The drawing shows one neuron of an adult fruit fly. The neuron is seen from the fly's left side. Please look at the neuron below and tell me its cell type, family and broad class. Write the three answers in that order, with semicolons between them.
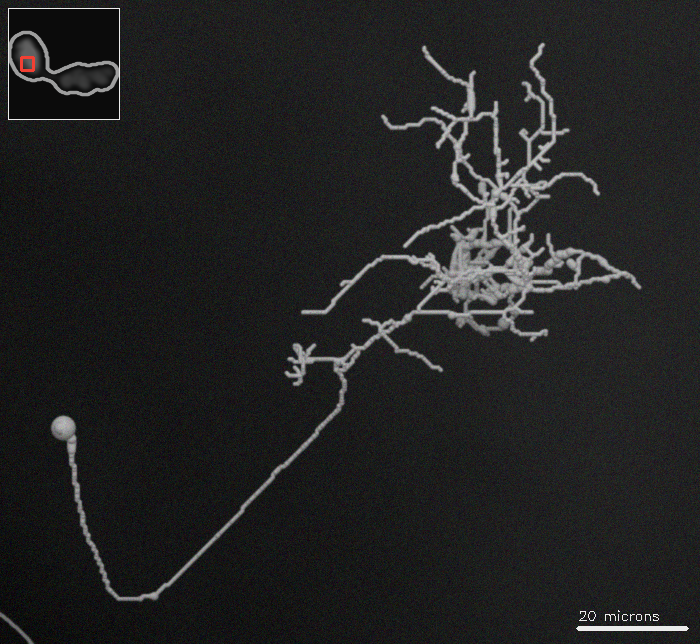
AMMC020; hemilineage MD3; central-brain intrinsic neuron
